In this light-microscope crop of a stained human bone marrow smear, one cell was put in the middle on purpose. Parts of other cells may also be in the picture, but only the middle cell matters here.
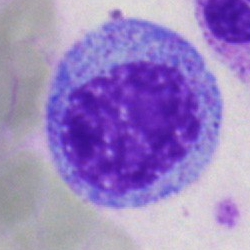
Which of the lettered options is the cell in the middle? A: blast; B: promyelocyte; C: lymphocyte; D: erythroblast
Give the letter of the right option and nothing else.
B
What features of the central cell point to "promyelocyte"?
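Item one, the granules: fine purple granules are scattered through the cytoplasm.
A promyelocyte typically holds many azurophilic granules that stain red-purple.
On this point the cell fits the name. Item two, the chromatin: it is dark purple and clumped, with many small pale spots scattered through it.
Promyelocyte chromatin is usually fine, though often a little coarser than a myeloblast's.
Clumped chromatin sits less well with that. Lastly, the cytoplasm is blue, its rim wider above the nucleus than below.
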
